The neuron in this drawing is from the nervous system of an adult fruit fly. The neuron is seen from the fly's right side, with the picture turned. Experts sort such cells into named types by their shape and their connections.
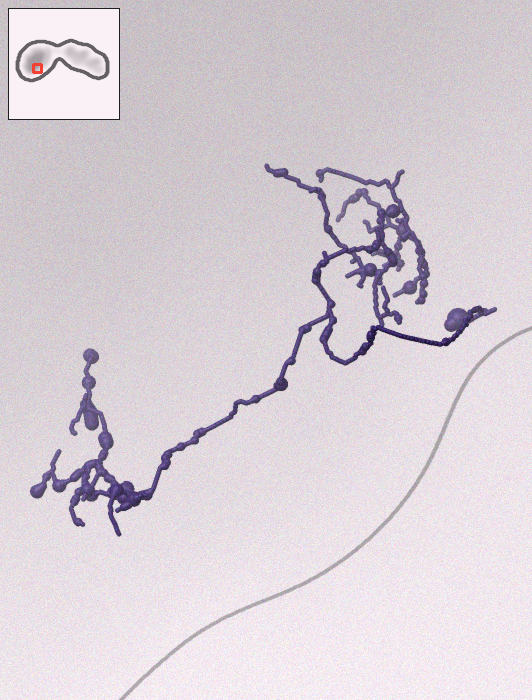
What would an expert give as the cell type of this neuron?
LHPV4i3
